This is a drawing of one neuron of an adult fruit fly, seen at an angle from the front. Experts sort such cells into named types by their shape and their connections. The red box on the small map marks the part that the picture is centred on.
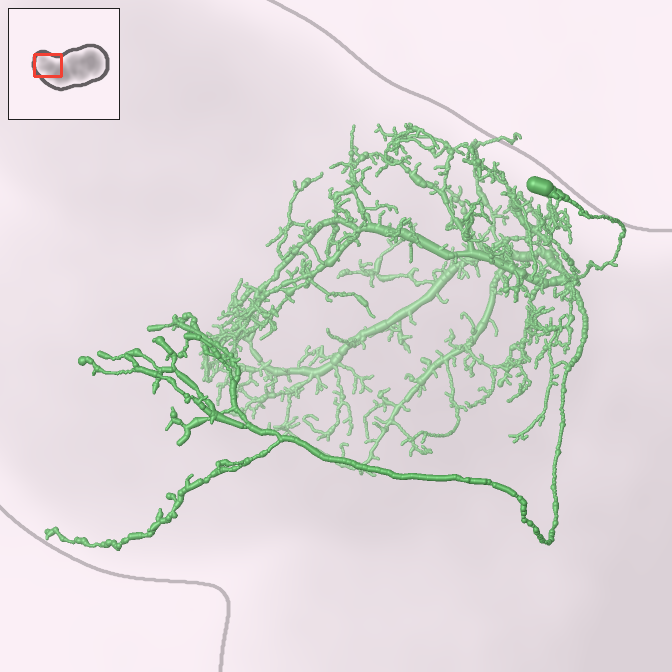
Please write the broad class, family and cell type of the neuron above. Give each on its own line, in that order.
nerve-cord intrinsic neuron
hemilineage 18B
IN18B006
